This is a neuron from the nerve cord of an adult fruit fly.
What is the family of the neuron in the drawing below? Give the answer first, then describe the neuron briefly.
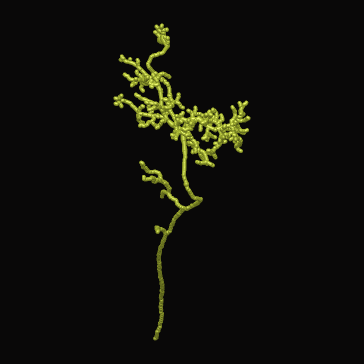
Its family is hemilineage 10B. This is an ascending neuron. Dozens of branch ends can be seen. As drawn here it is taller than it is wide.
